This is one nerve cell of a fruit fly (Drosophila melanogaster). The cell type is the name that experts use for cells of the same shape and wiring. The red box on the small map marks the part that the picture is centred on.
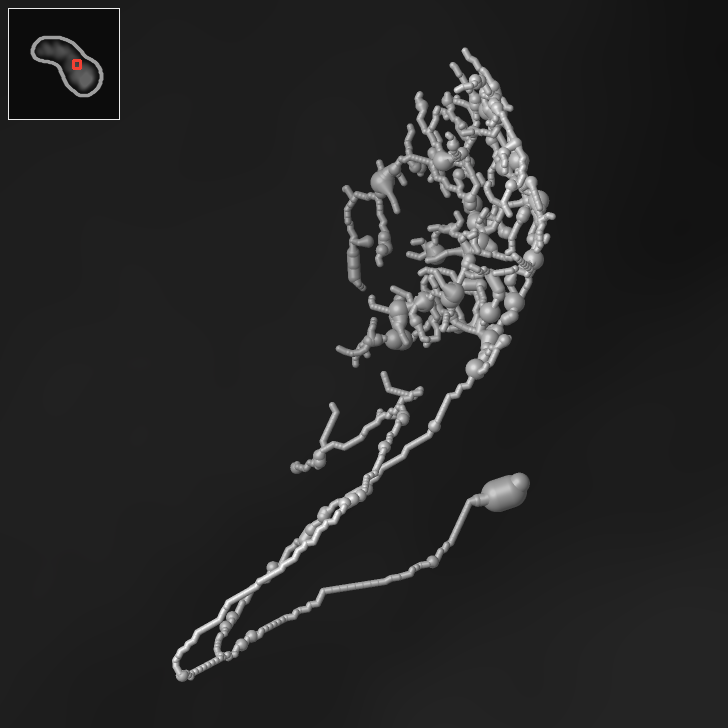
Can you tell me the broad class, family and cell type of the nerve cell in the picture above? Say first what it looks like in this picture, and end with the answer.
The picture shows dozens of branch ends. As drawn here it is taller than it is wide. Its broad class is optic-lobe intrinsic neuron. The family is Li. Its cell type is Li23.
